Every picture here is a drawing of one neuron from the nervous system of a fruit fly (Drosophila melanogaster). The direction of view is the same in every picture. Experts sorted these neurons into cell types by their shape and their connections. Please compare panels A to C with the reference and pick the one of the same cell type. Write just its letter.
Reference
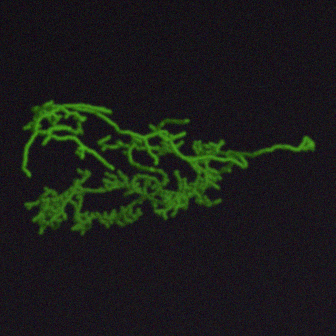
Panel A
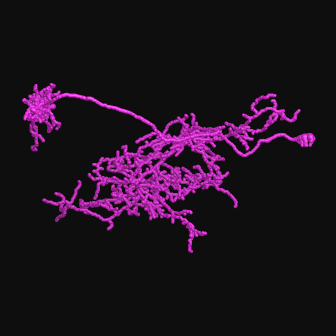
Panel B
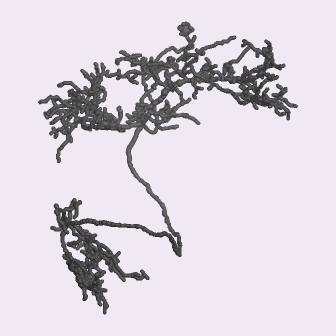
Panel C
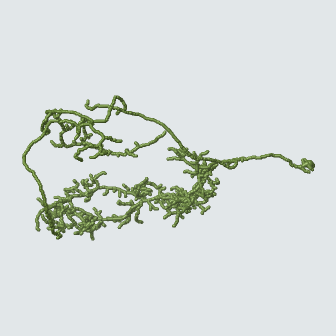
C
